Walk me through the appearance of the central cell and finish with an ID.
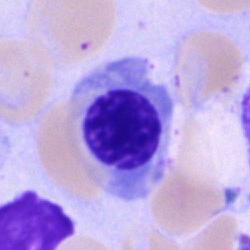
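Chromatin coarsely clumped. No nucleoli visible. Cytoplasm blue, no granules seen. Cell: erythroblast.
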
